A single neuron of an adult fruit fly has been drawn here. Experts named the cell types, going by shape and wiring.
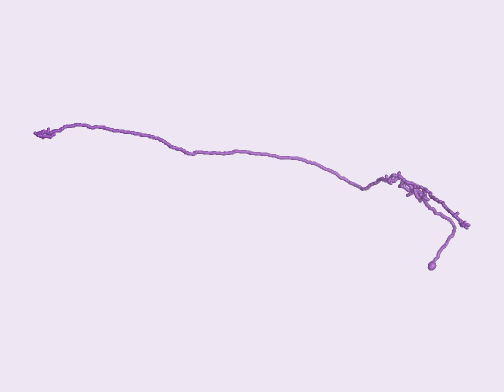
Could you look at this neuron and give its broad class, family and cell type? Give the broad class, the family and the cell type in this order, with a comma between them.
nerve-cord intrinsic neuron, hemilineage 10B, IN10B040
